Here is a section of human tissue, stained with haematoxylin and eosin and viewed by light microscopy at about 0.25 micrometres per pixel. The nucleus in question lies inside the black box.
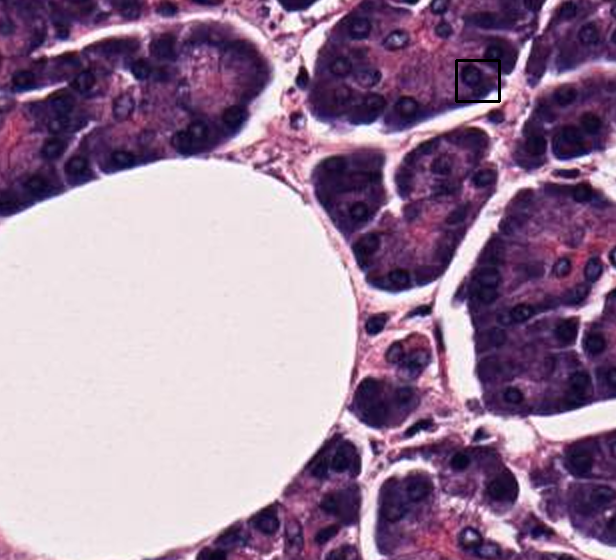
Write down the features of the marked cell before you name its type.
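The nucleus is round and darkly stained, about the same size as the nuclei of the neighbouring cells. The nucleus is surrounded by purple cytoplasm that looks finely grainy rather than smooth or clear. The cell borders with its neighbours are not sharply drawn; its cytoplasm merges with that of the adjacent cells. The cell sits at the edge of a compact cluster of similar cells, beside a pale strand of connective tissue that separates this cluster from the next. The marked nucleus belongs to a pancreatic acinar cell.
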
